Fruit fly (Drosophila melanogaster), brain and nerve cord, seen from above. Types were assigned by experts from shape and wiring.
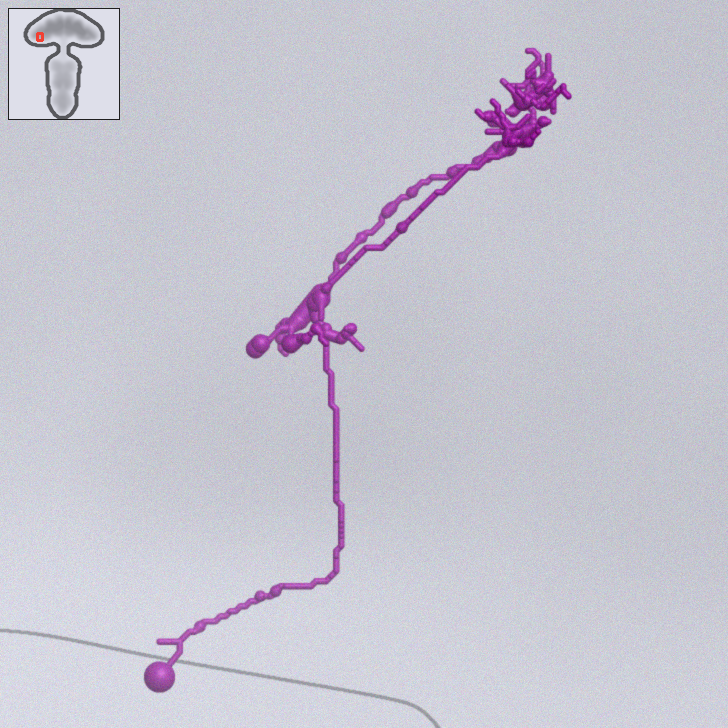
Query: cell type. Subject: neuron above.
T5a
